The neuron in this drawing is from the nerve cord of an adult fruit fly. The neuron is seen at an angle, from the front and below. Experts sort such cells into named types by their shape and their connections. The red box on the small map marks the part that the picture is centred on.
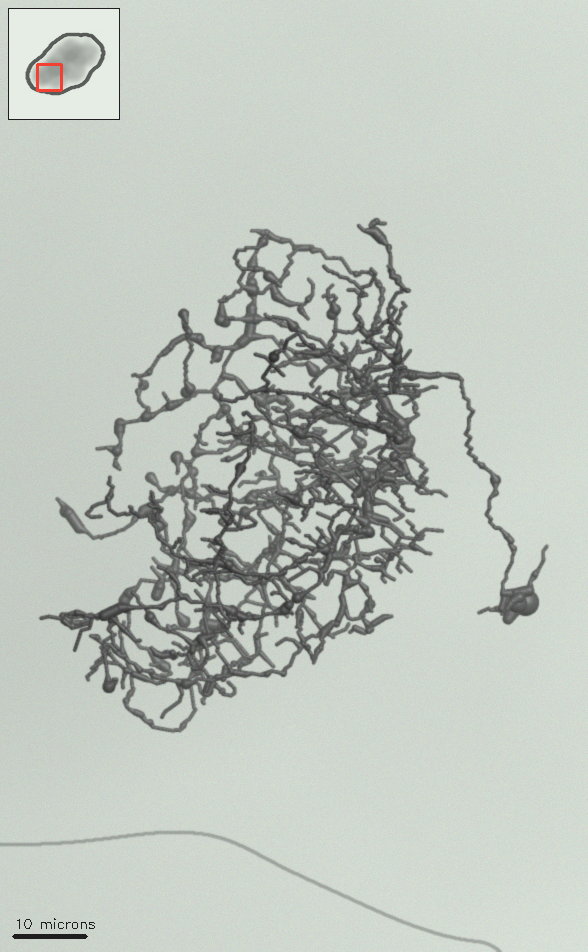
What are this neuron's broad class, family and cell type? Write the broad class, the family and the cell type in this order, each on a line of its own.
nerve-cord intrinsic neuron
hemilineage 01A
IN01A065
